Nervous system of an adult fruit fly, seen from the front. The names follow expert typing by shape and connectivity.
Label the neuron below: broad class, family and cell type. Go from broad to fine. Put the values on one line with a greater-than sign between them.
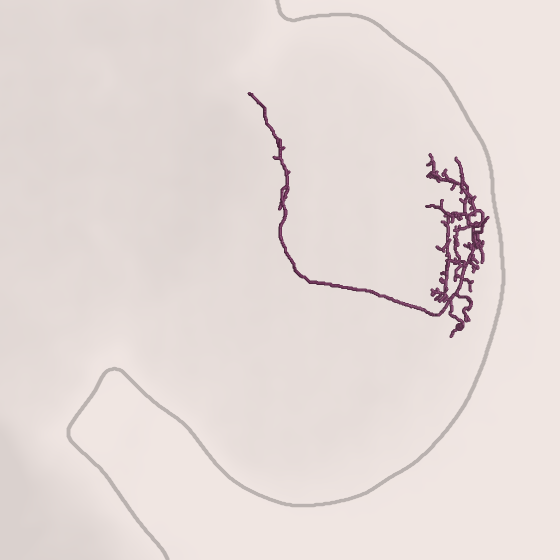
optic-lobe intrinsic neuron > Tm > Tm26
